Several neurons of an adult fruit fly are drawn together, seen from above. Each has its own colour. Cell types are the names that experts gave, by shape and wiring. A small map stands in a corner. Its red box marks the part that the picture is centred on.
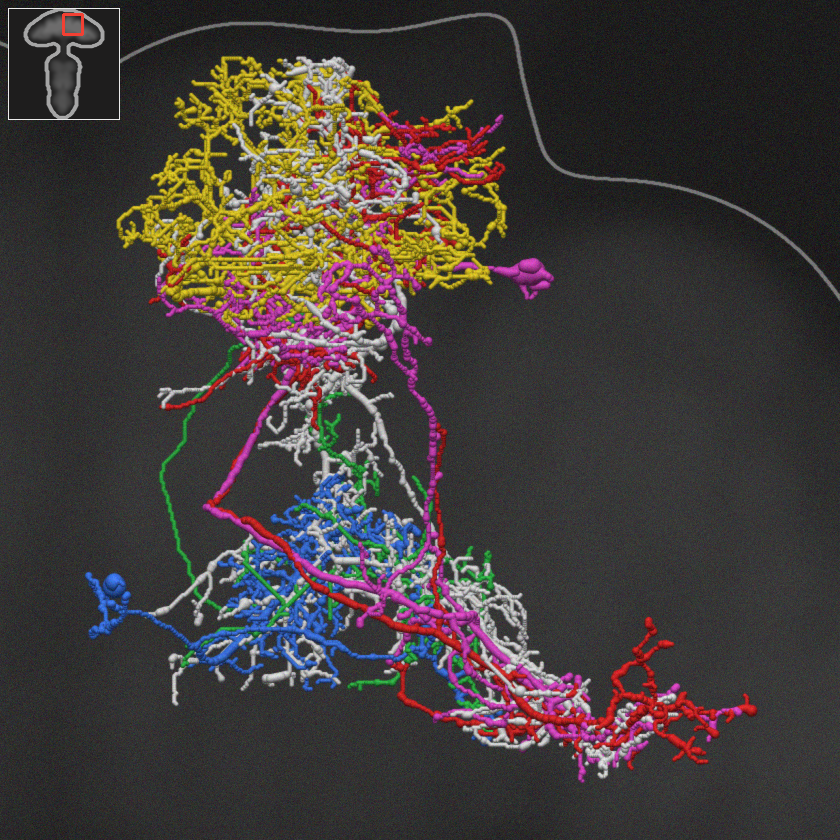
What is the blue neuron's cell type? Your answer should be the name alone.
SAD077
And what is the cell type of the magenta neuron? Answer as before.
M_lv2PN9t49_a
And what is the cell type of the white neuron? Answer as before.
ALIN2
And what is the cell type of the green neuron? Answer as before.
CB3745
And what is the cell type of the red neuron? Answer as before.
M_lv2PN9t49_b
